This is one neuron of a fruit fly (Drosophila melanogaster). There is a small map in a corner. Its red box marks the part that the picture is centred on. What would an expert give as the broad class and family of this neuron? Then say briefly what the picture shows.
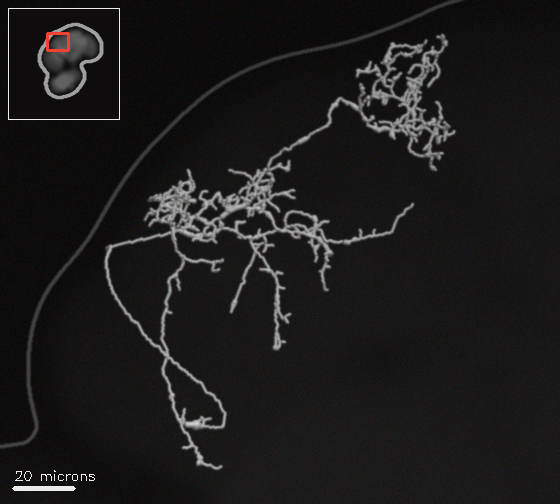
It is a central-brain intrinsic neuron. Its family is hemilineage SLPav2. By the scale bar it is about 150 microns tall in this view. Dozens of branch ends can be seen.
